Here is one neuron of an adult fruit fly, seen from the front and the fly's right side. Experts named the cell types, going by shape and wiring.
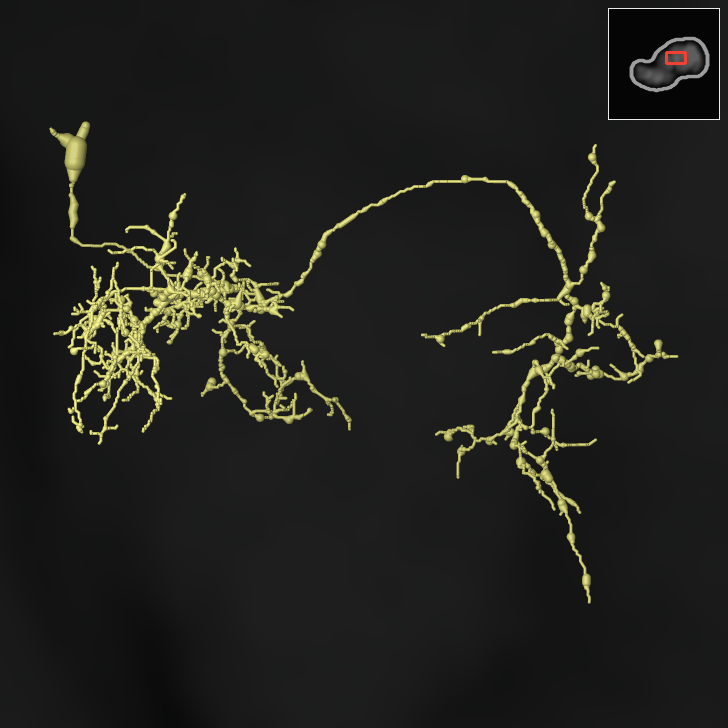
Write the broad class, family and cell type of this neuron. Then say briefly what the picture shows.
This is a central-brain intrinsic neuron. Its family is hemilineage DL1_ventral. The cell type is PVLP214m. Its cell body lies at the upper left of the picture. The picture shows more than a hundred branch ends.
